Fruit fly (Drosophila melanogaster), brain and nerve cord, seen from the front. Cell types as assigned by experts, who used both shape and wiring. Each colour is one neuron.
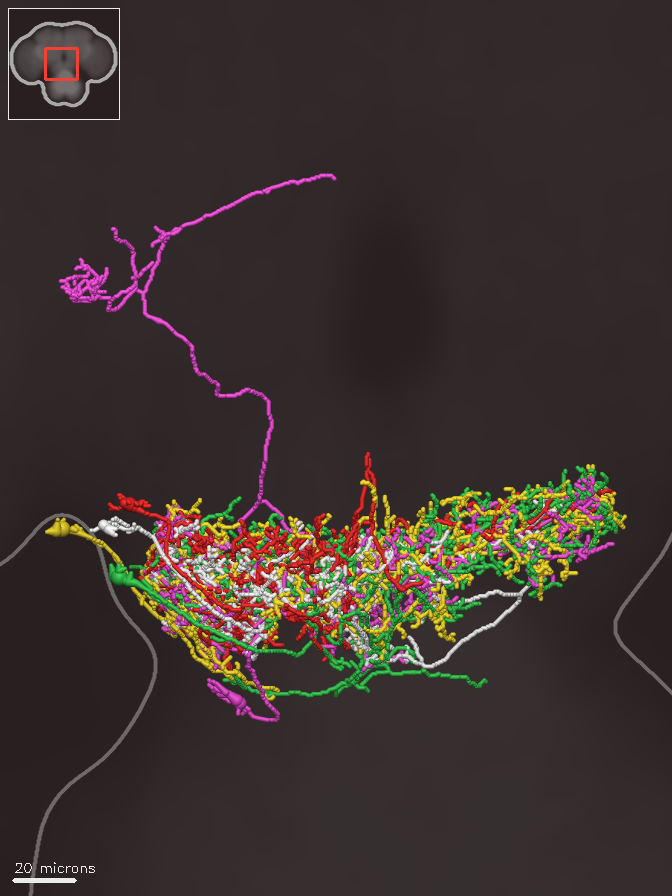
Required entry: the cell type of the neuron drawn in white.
GNG052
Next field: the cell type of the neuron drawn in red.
GNG062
